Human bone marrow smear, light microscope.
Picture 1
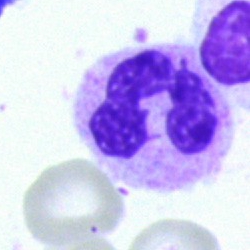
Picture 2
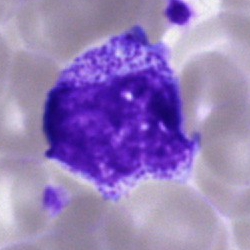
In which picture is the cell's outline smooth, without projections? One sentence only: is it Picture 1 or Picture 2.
A smooth outline is found on the cell in picture 1.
